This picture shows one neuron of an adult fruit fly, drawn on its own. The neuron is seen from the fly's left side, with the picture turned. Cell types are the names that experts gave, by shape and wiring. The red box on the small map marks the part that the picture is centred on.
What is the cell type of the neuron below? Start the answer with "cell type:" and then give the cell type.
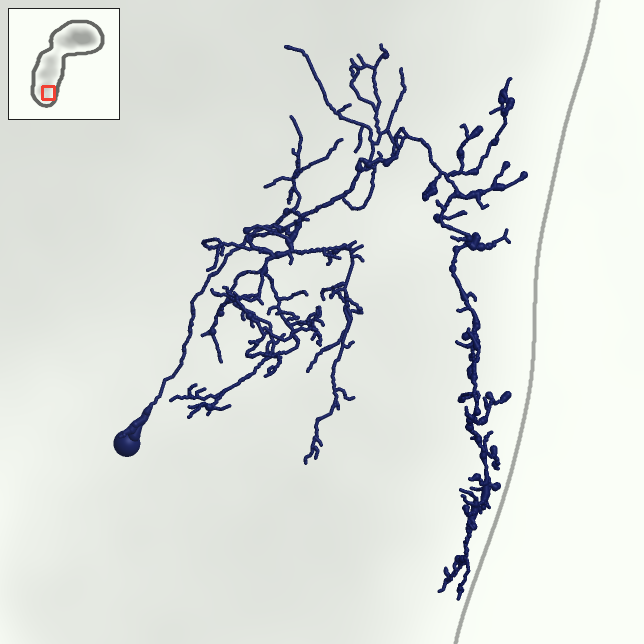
cell type: INXXX397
